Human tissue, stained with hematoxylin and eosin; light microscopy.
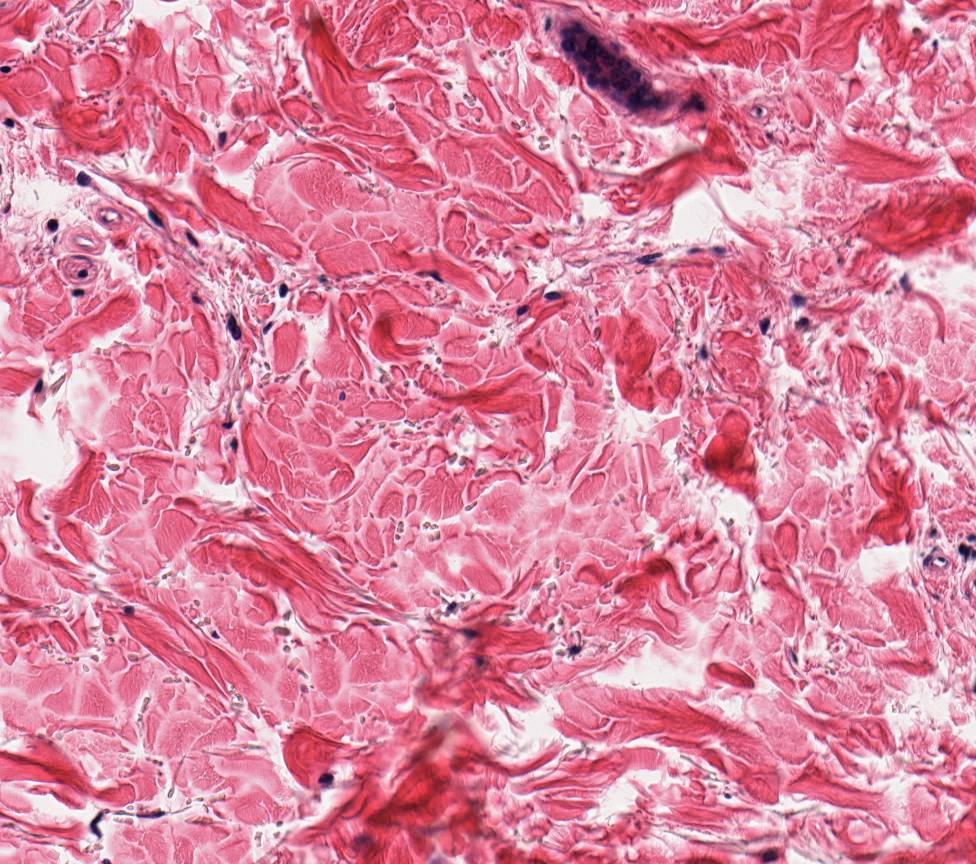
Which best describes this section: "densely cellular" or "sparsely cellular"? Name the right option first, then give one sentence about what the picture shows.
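Sparsely cellular. Nuclei are sparse, small and dark, and lie scattered singly in the thin spaces between the bundles.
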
